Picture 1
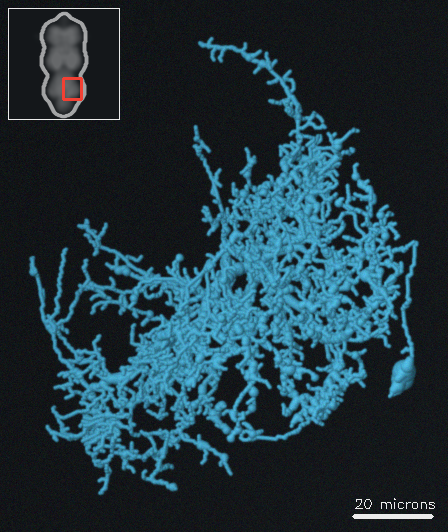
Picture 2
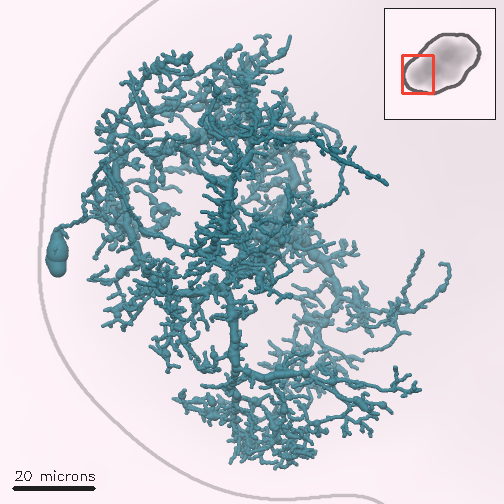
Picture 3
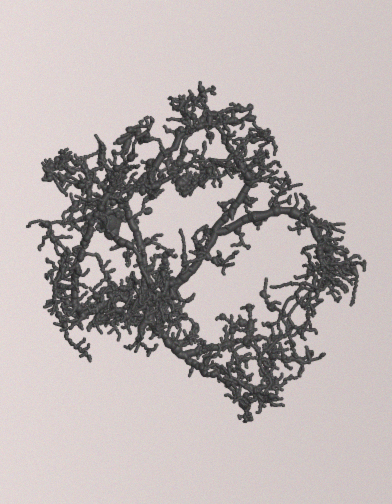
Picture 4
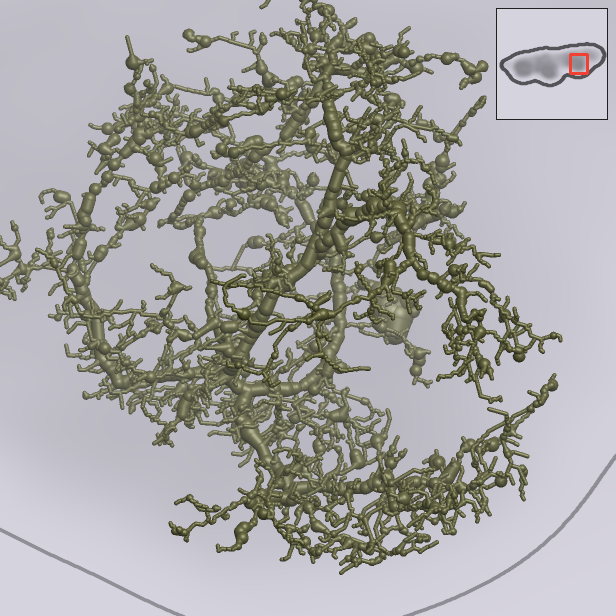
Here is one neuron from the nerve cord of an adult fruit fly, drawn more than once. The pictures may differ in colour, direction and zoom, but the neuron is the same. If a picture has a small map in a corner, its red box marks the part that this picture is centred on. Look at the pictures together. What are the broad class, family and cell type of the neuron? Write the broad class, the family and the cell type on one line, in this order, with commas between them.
nerve-cord intrinsic neuron, hemilineage 17A, IN17A017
